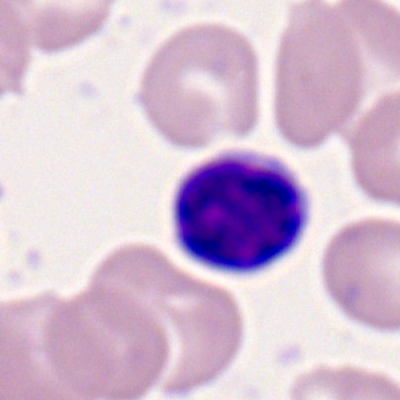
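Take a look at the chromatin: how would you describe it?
Dense, dark purple and clumped.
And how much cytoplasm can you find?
Only a thin rim, mainly along the upper edge, with no granules in it.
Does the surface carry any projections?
None at all.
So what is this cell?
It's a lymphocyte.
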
